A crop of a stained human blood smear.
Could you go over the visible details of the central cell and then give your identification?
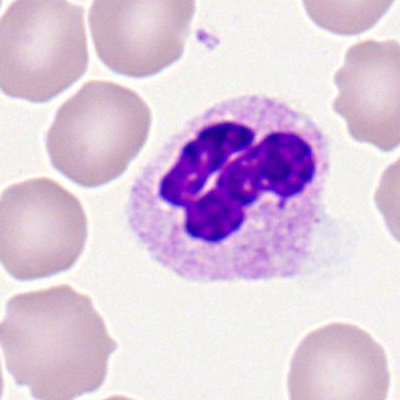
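Outline roughly round, smooth. Nucleus divided into several lobes; no nucleoli visible. Fine, faint pinkish-lilac granules scattered through cytoplasm. Segmented neutrophil.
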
